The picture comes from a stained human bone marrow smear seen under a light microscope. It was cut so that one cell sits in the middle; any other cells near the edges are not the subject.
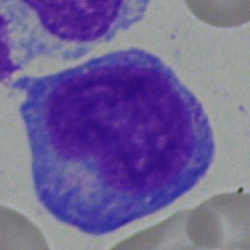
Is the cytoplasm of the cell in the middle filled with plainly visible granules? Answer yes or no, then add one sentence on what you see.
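No. No granules can be seen in the cytoplasm.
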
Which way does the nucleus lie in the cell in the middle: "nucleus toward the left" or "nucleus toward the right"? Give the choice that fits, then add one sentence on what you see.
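Nucleus toward the right. The nucleus sits off-centre, towards the upper right of the cell.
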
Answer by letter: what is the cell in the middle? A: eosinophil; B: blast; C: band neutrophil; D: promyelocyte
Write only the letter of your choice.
B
